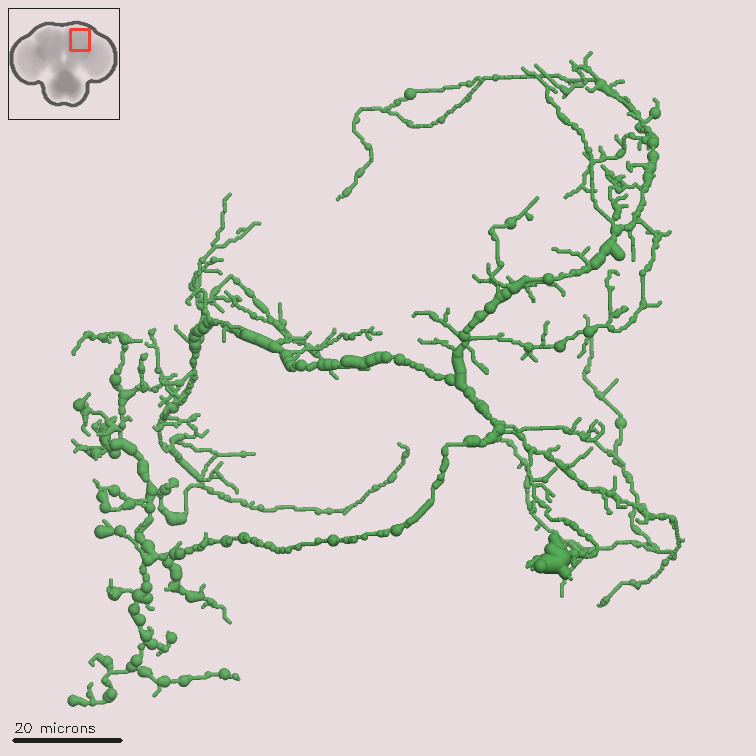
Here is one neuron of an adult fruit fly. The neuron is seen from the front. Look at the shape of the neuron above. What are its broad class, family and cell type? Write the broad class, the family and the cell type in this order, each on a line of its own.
central-brain intrinsic neuron
hemilineage SLPa&l1_anterior
CL085_b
